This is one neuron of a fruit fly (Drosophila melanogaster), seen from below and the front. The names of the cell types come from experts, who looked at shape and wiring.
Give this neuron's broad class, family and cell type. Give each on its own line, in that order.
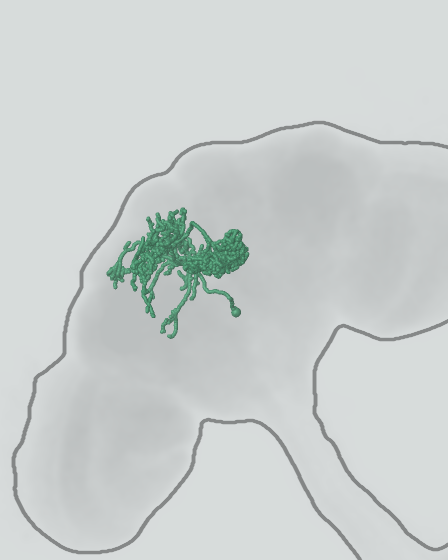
central-brain intrinsic neuron
hemilineage DM4_dorsal
FB1G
